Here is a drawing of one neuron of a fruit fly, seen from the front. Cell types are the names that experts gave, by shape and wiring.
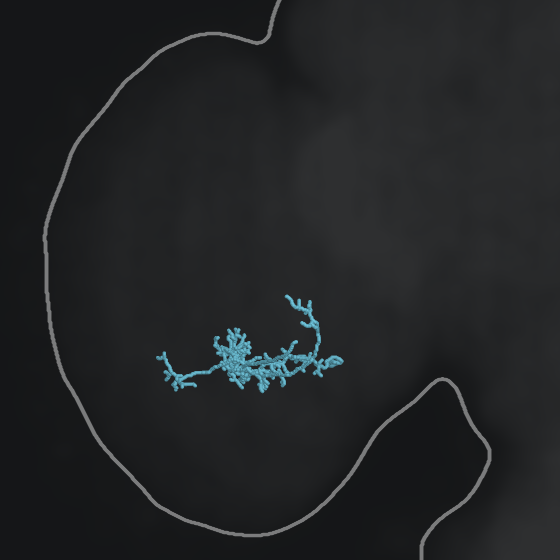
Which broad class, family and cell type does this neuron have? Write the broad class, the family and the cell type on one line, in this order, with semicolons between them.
optic-lobe intrinsic neuron; Y; Y11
